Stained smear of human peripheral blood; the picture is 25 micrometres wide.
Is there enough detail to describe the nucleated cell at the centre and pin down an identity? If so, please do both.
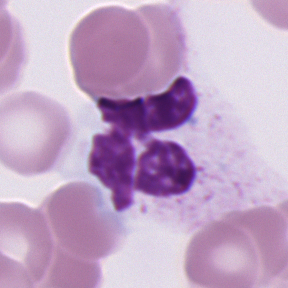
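Several separate lobes make up the nucleus, none with a visible nucleolus. Fine pink-violet granules are scattered through the cytoplasm, and the outline is faint and ill-defined on the right side. The cell is a segmented neutrophil.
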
